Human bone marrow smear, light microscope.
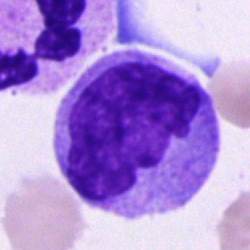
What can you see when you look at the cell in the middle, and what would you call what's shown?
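A round, smooth outline encloses the cell. Its nucleus bears an indentation on the right side and lies toward the upper left, so the widest rim of cytoplasm is at the lower right. Chromatin is dark purple with patchy clumping. Name: monocyte.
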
